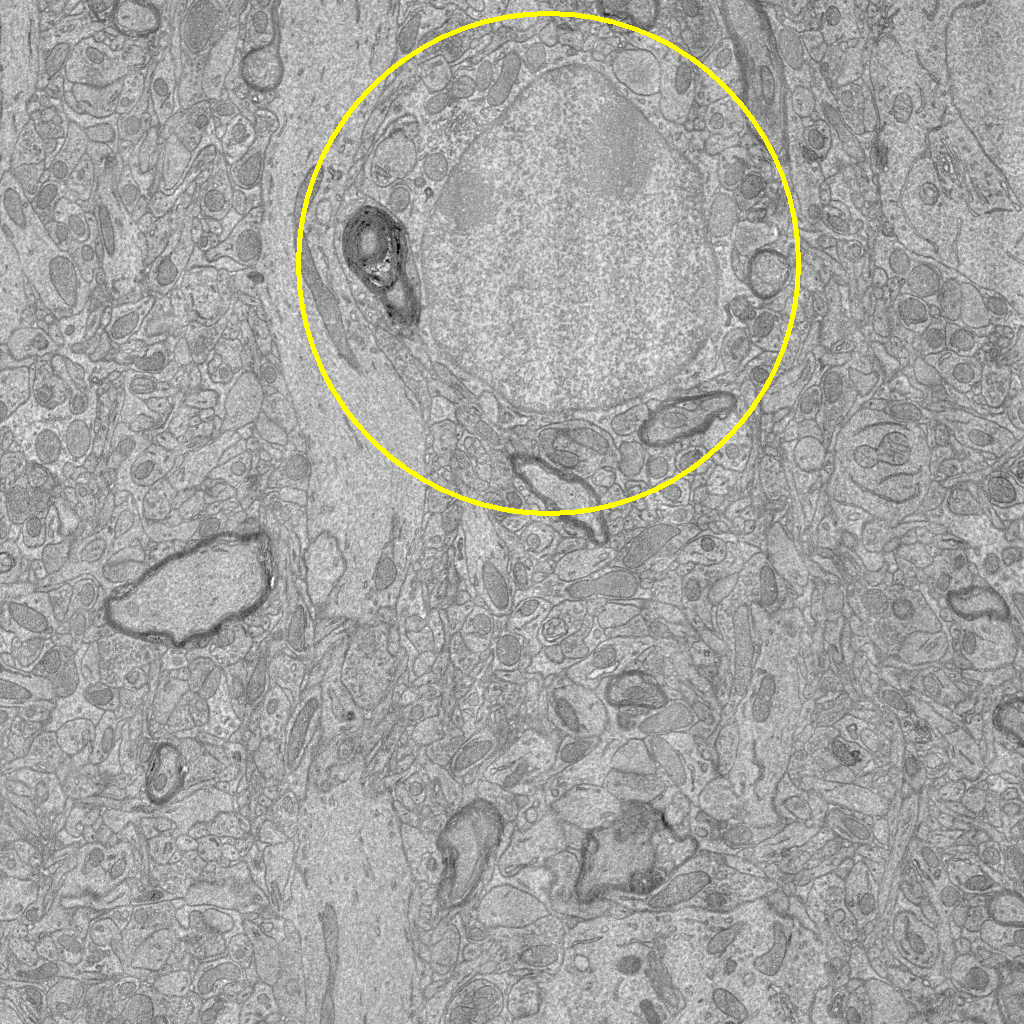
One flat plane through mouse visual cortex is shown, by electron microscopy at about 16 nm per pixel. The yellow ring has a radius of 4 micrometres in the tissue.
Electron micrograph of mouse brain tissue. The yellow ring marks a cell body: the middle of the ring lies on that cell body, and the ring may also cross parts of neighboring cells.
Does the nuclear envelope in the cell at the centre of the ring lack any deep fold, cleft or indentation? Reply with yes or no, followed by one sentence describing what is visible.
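Yes. The nuclear outline is smooth, without deep infoldings.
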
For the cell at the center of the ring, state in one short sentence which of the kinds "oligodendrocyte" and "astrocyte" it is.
This ring's center lies on an astrocyte.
